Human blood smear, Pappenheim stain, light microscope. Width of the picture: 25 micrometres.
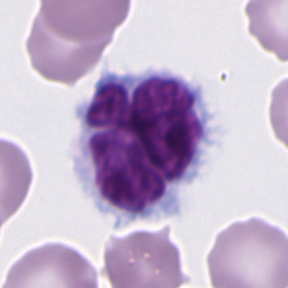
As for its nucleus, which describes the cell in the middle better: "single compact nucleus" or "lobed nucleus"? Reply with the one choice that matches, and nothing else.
Lobed nucleus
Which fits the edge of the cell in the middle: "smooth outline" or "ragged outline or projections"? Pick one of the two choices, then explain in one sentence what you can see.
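Ragged outline or projections. Fine hair-like projections fringe the cell's border on all sides.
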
